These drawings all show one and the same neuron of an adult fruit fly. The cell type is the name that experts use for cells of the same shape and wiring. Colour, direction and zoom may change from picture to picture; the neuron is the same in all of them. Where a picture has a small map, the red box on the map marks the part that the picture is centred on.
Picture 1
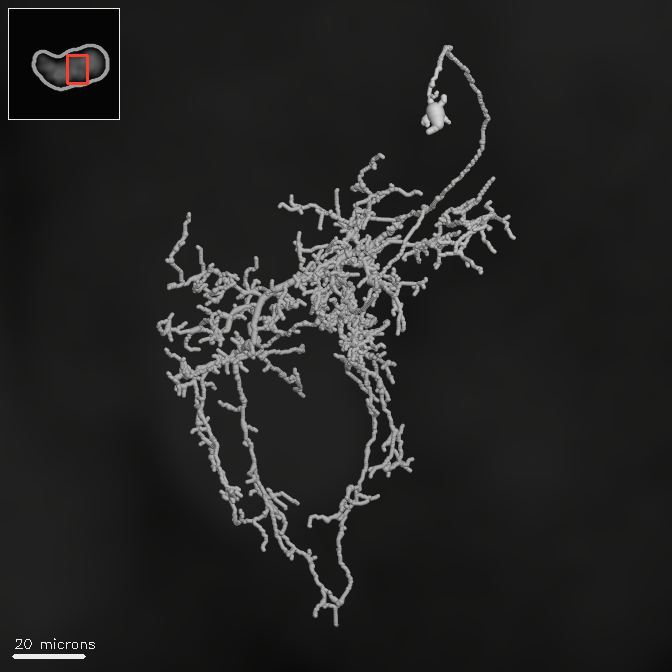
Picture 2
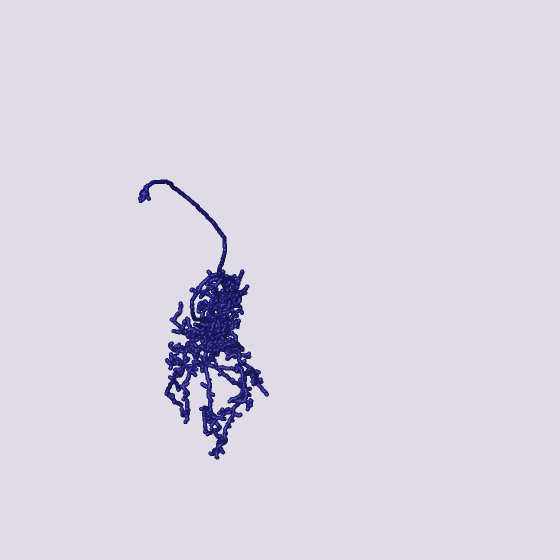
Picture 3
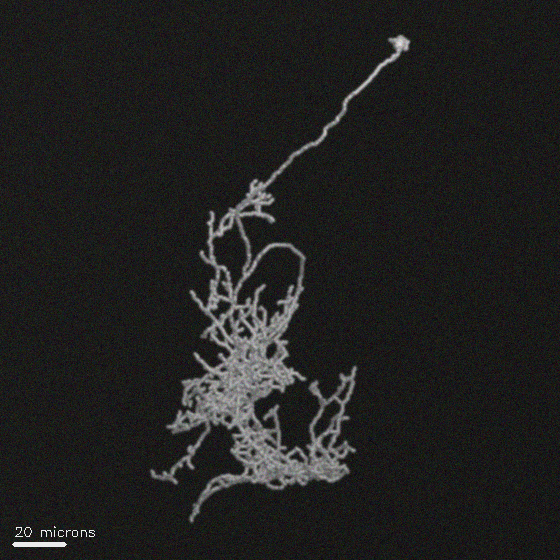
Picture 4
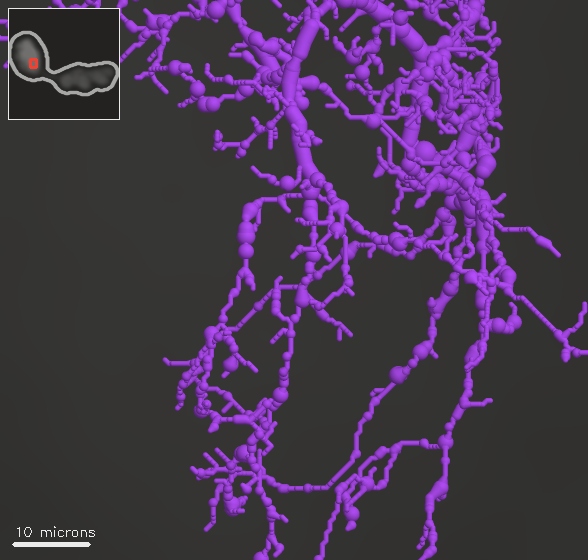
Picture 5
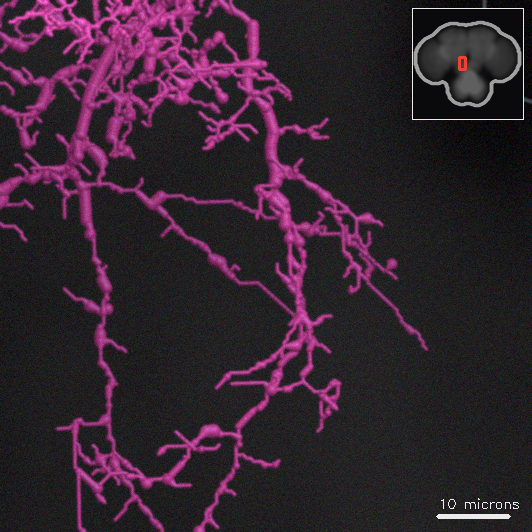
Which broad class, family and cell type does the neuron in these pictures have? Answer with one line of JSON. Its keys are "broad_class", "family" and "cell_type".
{"broad_class": "central-brain intrinsic neuron", "family": "hemilineage AOTUv1_ventral", "cell_type": "PS019"}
